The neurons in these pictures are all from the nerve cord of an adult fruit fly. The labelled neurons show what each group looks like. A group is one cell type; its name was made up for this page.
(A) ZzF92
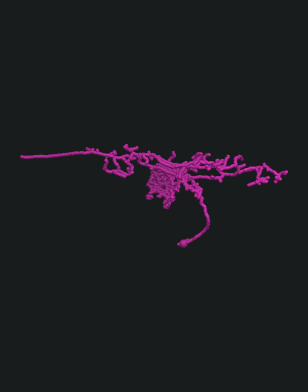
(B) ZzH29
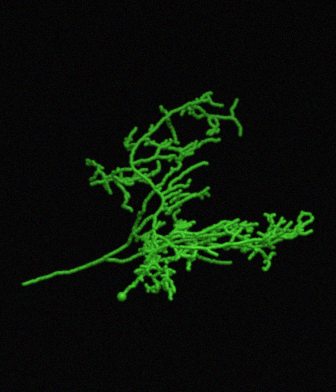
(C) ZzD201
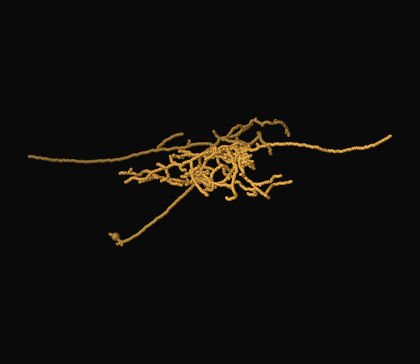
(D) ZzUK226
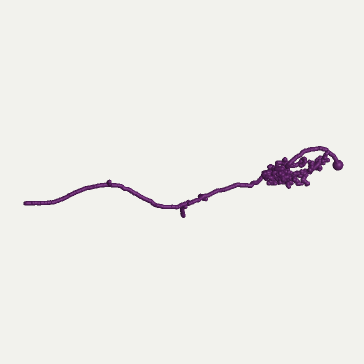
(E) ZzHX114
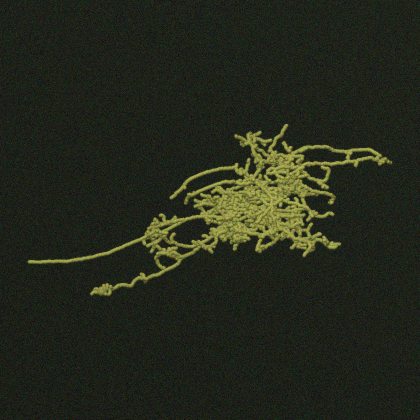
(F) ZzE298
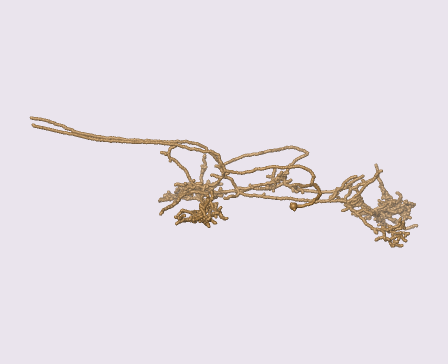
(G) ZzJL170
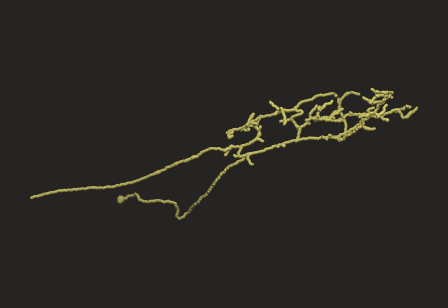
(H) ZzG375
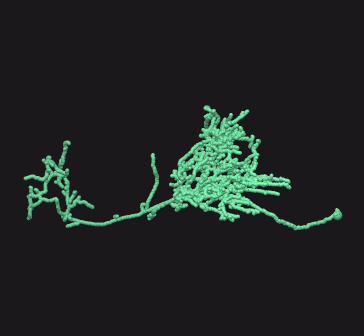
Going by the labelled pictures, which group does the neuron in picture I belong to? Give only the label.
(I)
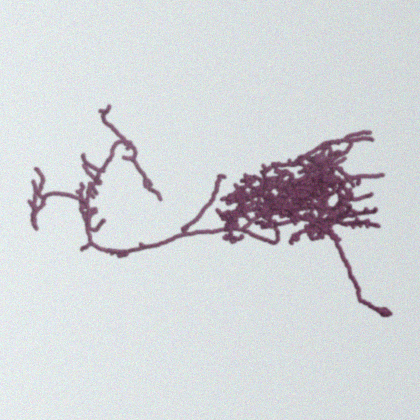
ZzG375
